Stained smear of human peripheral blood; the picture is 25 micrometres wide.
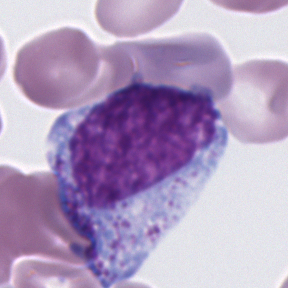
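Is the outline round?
No; it is irregular and angular.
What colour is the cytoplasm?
Pale blue.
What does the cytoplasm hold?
Small reddish-purple granules, sparse, with clear cytoplasm showing between them.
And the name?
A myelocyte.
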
